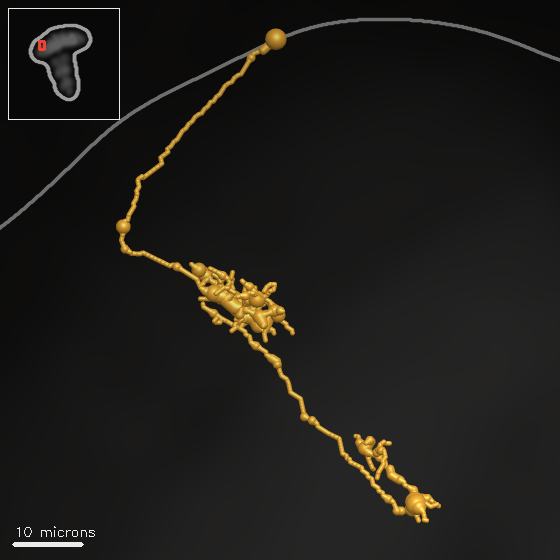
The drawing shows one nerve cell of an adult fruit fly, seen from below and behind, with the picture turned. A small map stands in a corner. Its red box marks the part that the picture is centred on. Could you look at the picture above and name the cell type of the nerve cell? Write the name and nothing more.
Mi9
